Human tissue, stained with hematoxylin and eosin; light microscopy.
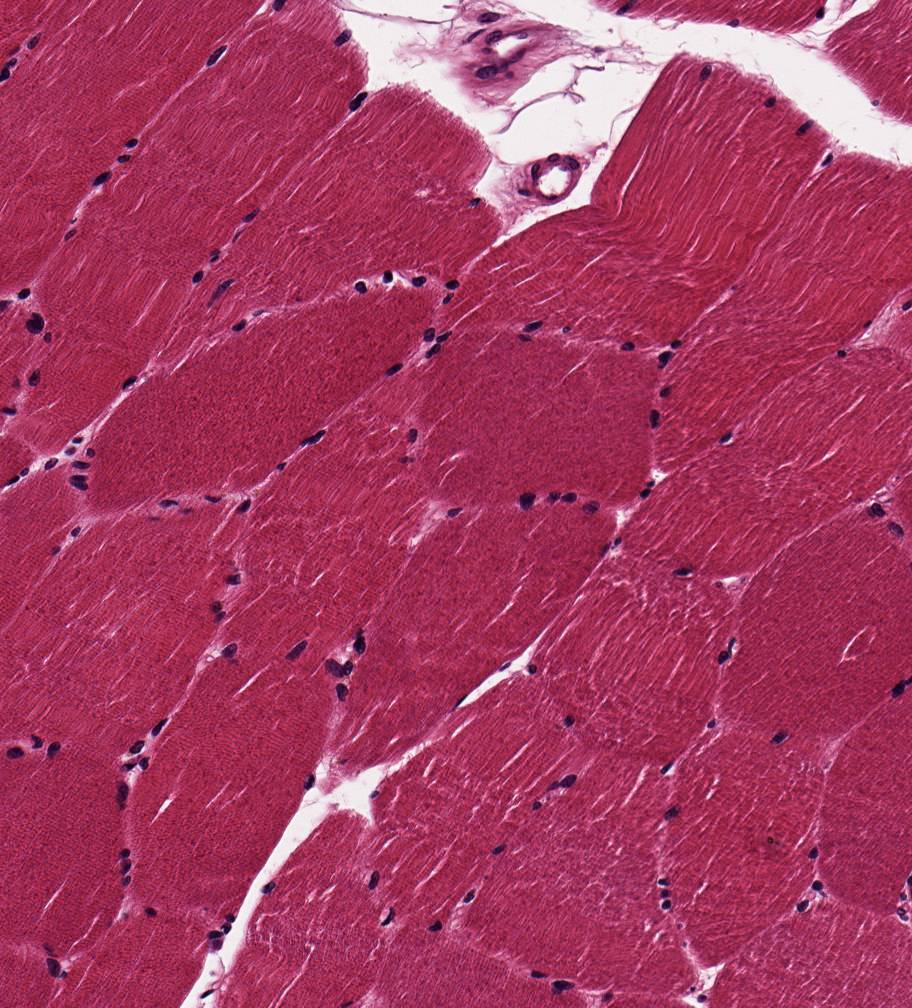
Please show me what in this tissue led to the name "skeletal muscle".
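What you have here is skeletal muscle. Look first at the nuclei: small, dark and oval, they lie along the edges of the fibres rather than in their centres. Now see how the fibres stand as separate, unbranched profiles of broadly similar width.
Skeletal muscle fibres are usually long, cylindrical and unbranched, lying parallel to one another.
The unbranched profiles in this picture match that. In the fibre cytoplasm you can make out fine parallel fibrillar streaks, clearest in the fibres at the upper right. And between neighbouring fibres there is only a very thin pale layer of connective tissue.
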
